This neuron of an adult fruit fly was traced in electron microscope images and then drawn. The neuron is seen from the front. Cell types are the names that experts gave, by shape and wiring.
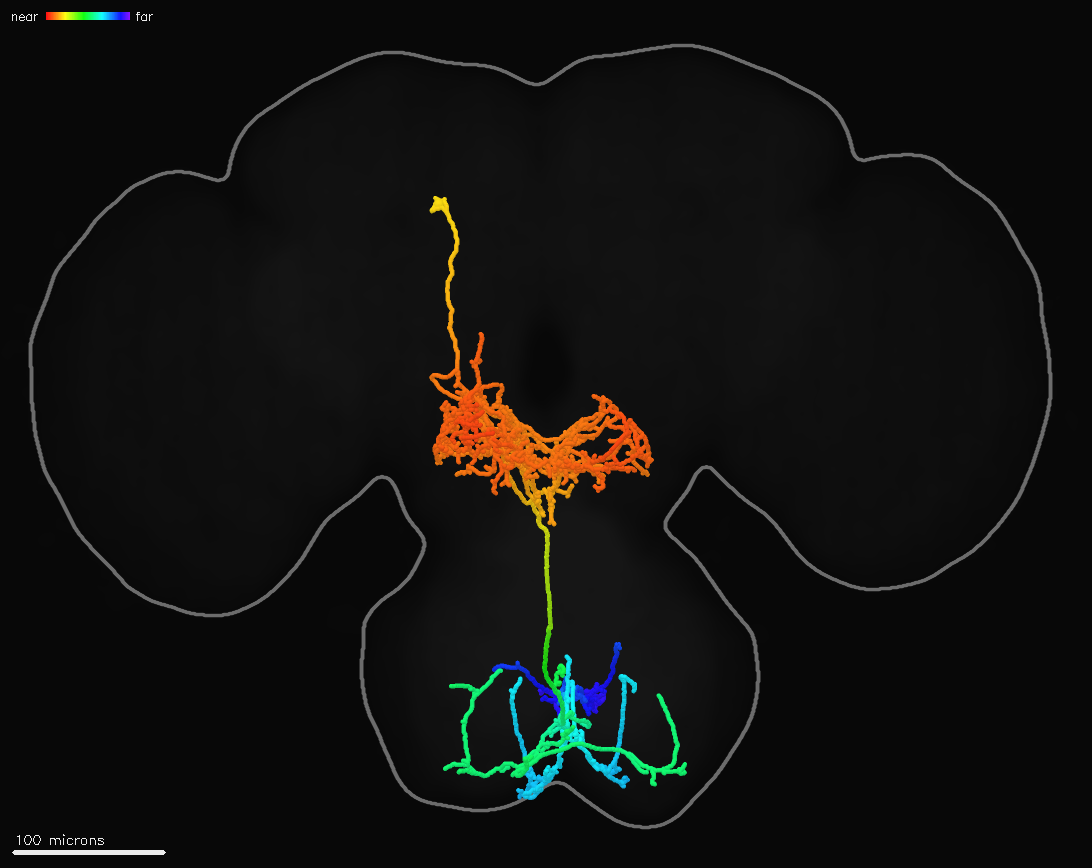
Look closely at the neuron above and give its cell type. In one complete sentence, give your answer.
This neuron represents the cell type DNpe049.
